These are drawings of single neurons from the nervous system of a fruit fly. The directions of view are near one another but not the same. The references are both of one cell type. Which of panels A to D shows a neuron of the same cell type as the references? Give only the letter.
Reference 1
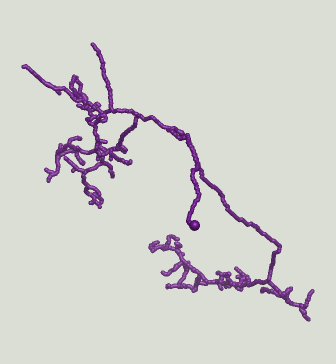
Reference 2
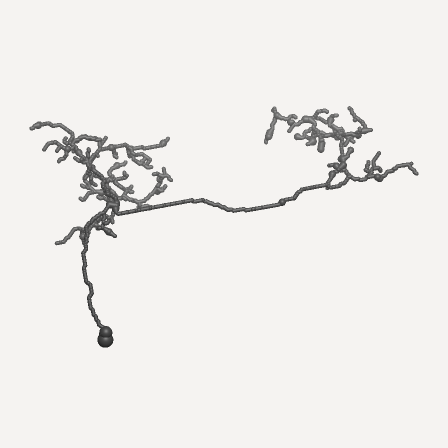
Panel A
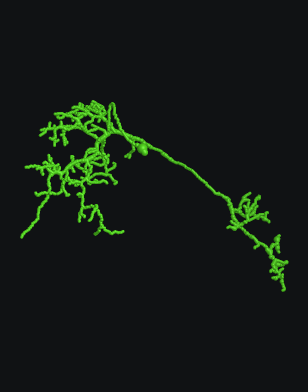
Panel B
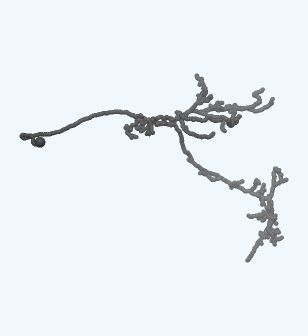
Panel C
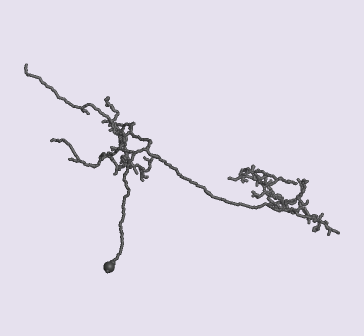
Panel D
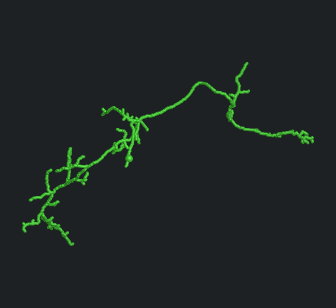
C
